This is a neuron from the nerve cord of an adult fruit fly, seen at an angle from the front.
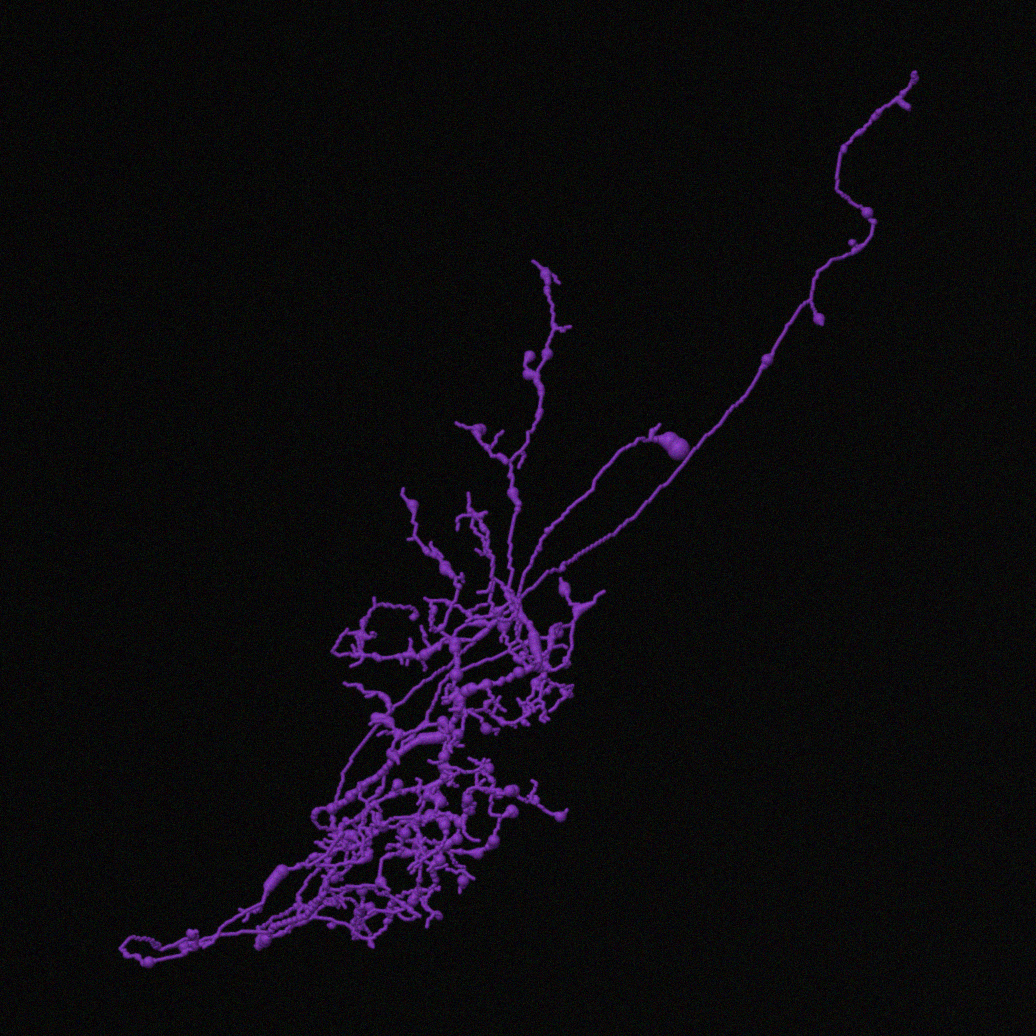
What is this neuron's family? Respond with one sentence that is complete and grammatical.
What the neuron belongs to is the family hemilineage 17A.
